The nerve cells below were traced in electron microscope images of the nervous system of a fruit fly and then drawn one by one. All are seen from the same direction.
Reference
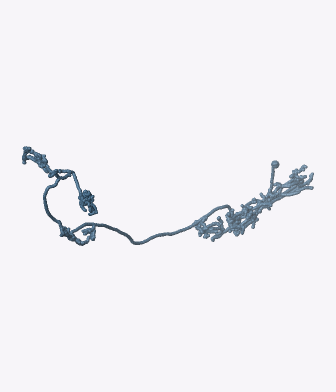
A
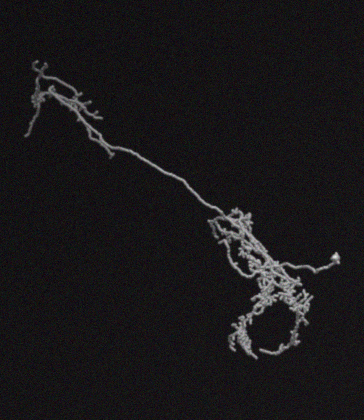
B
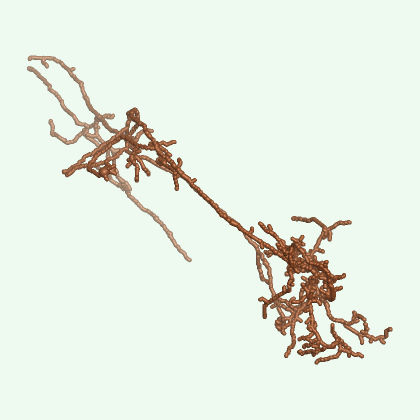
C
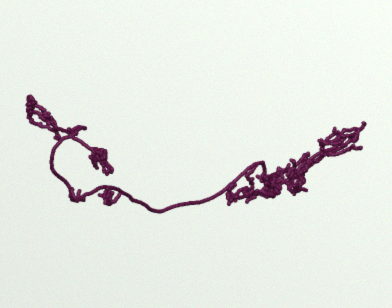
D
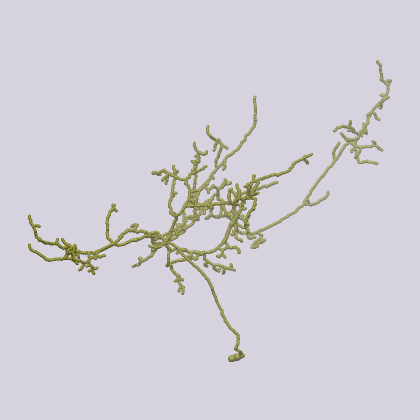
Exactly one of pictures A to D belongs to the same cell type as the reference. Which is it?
Picture C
